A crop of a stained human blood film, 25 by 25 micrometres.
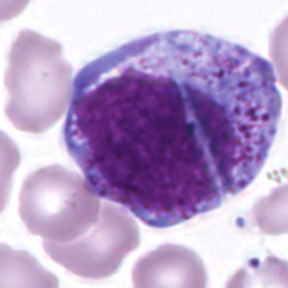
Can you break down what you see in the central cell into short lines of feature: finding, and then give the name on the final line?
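Chromatin: finely stippled, fairly even, not coarsely clumped
Cytoplasm: blue-grey, widest on the upper right side
Granules: many, dark purple-red
Distribution: granules most crowded in the upper right cytoplasm
Name: promyelocyte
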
